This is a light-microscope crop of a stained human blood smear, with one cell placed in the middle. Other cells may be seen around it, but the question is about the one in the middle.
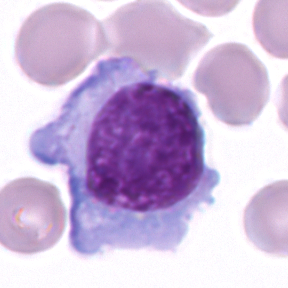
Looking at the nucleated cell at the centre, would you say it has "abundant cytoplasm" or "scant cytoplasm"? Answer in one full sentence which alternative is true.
It is abundant cytoplasm that surrounds the nucleus of this cell.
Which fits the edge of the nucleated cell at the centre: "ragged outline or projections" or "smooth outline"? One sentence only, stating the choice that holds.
There is a ragged or frayed edge, or there are projections, blebs or tags, on this cell.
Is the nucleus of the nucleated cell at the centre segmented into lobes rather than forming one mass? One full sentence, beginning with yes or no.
No, the nucleus of this cell is one compact round, oval or kidney-shaped mass.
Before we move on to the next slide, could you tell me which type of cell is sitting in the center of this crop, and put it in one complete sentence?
In the centre of this crop there is a plasma cell.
